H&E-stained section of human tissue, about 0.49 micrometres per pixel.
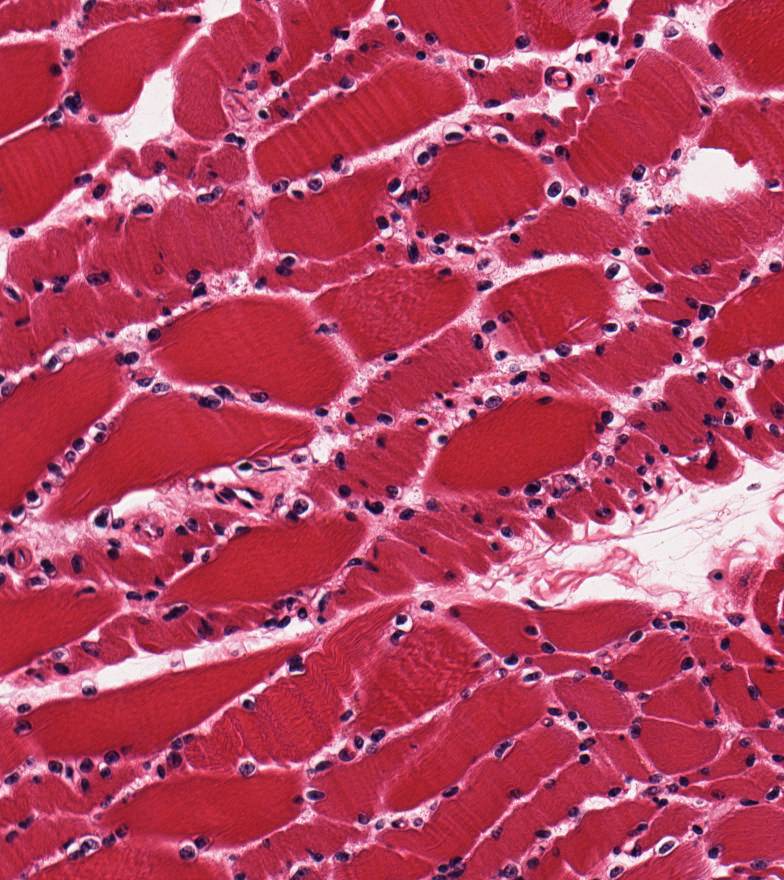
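Skeletal muscle, haematoxylin and eosin. Nuclei, small and dark, sit at fibre edges, not centrally. Fibre size varies markedly: large fibres lie among many far smaller ones. Cytoplasm stains deep, even red with eosin. Pale pink tissue between the skeletal muscle fibres holds many small dark nuclei.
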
